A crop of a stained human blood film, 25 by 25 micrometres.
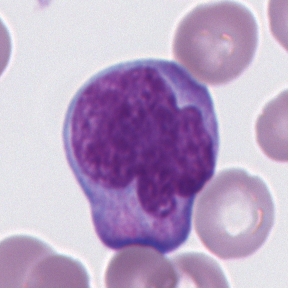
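Atypical promyelocyte from a stained smear of peripheral blood, centre of the field. The nucleus fills most of the cell and is indented and lobed along its right side. The widest band of cytoplasm lies at the bottom of the cell, below the nucleus. Along the cell edge the cytoplasm is a deeper blue than further in.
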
